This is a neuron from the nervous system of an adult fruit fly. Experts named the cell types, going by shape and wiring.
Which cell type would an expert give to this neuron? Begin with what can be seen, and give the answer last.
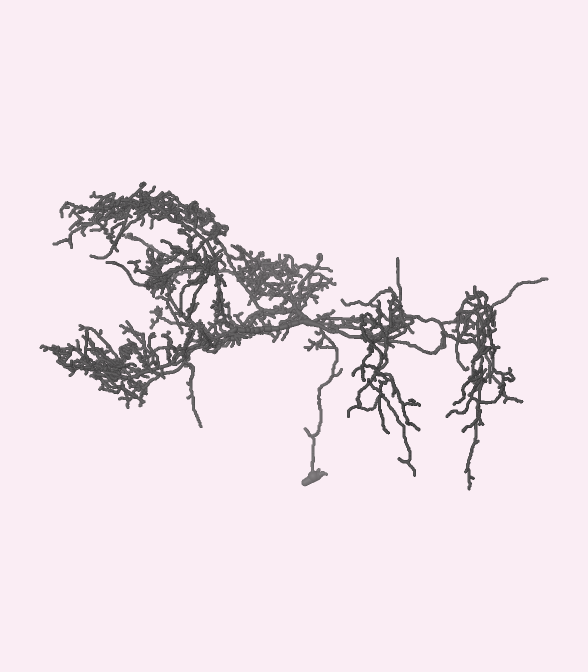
The cell body is at the bottom of the picture. The picture shows more than a hundred branch ends. Its broad class is central-brain intrinsic neuron. The cell type is CL319.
